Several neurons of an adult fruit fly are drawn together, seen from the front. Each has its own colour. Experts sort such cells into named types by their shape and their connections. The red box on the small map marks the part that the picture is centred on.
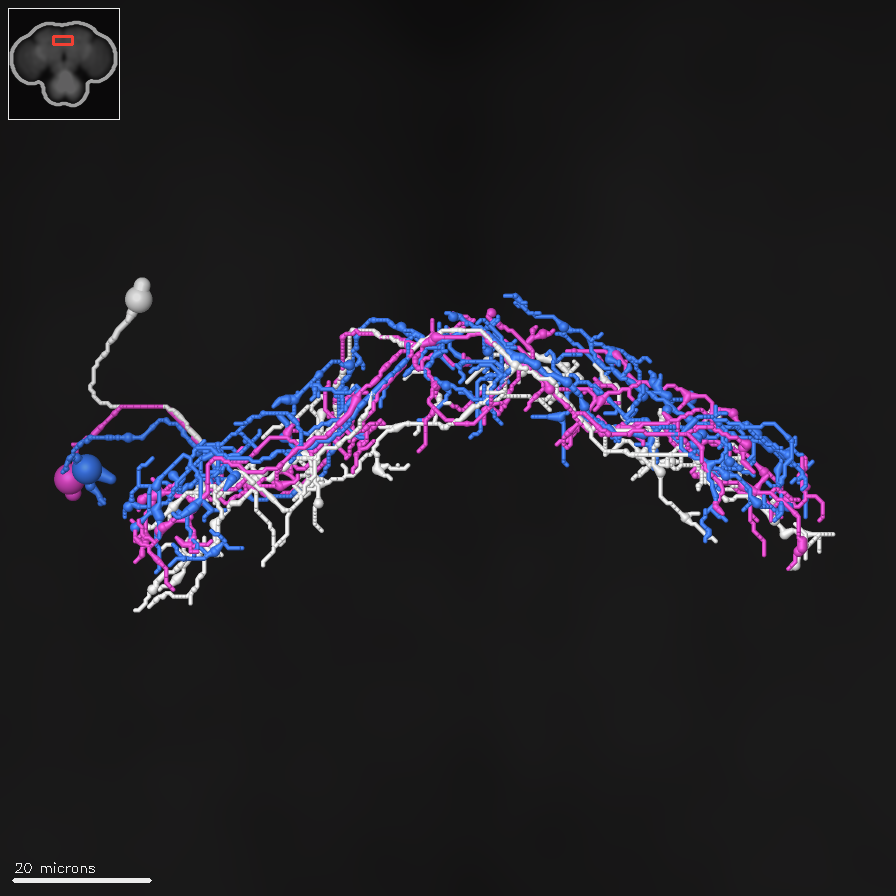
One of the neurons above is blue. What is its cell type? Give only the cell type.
FB7J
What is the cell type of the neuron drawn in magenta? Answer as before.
FB7D_b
